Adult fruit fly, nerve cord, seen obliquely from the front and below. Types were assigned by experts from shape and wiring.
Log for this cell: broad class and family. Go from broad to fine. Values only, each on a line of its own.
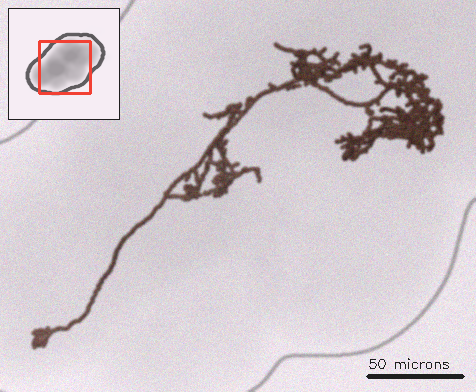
nerve-cord intrinsic neuron
hemilineage 06B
